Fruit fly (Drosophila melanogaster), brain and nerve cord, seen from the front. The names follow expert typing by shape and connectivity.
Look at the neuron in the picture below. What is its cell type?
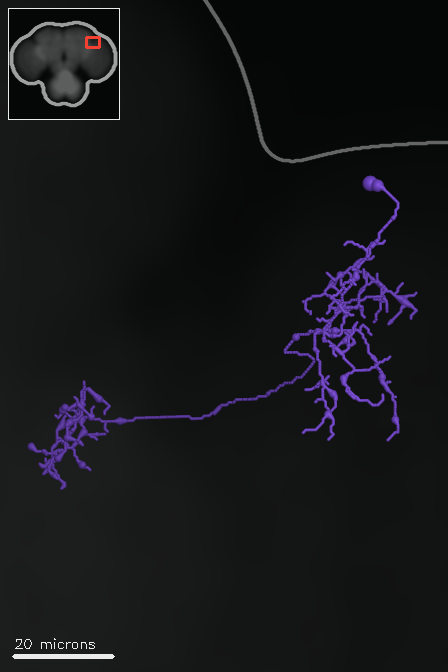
Tm35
